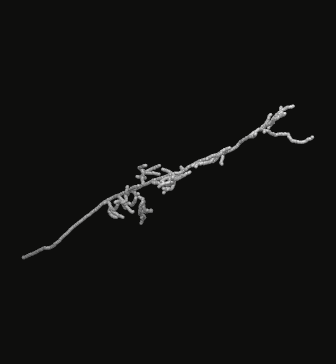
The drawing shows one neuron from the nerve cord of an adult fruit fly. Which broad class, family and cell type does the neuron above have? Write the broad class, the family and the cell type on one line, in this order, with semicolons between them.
descending neuron; DNpe; DNpe055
